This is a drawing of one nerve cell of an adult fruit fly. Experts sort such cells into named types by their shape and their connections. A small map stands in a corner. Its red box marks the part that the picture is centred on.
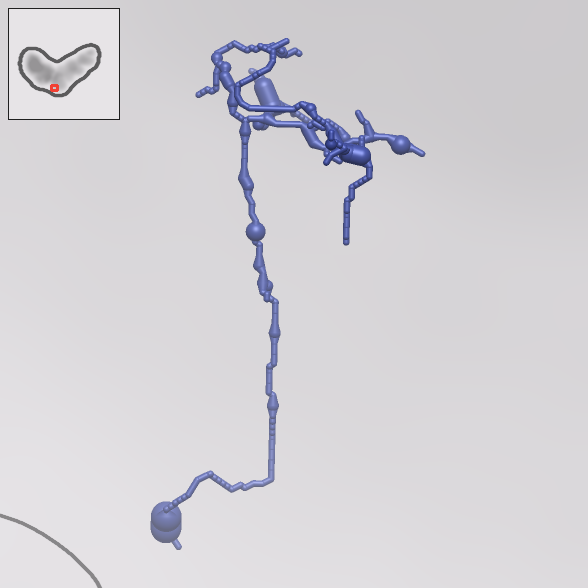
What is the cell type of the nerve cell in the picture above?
Cm2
